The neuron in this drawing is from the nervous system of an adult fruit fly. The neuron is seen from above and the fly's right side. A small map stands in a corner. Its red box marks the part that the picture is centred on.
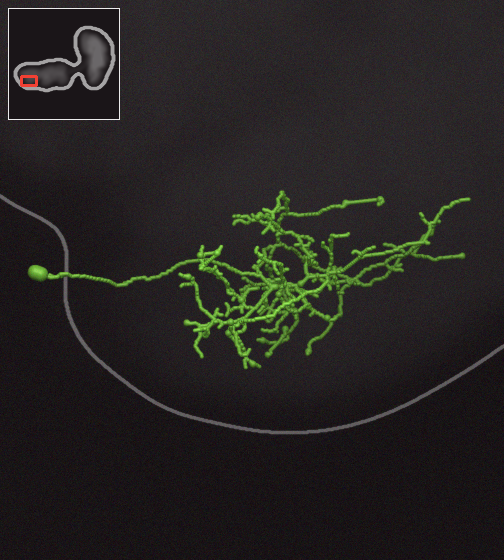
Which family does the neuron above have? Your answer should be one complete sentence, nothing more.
Family assignment for this neuron is hemilineage 01B.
